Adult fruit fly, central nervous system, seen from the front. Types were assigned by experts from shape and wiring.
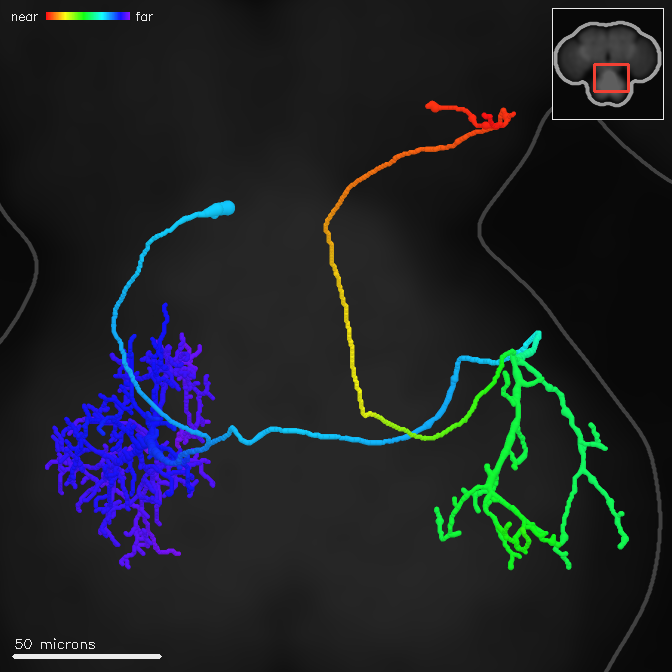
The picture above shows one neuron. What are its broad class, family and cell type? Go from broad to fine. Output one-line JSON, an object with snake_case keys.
{"broad_class": "ascending neuron", "family": "hemilineage 19B", "cell_type": "AN19B009"}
